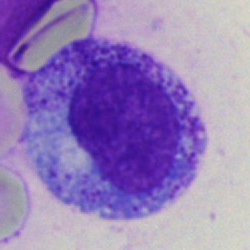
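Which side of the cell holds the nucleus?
It sits off-centre, toward the right.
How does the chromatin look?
Dark purple and fairly dense, slightly coarse in texture.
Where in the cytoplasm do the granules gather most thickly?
The purple granules are scattered throughout but most crowded near the cell edge.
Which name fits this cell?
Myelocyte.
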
